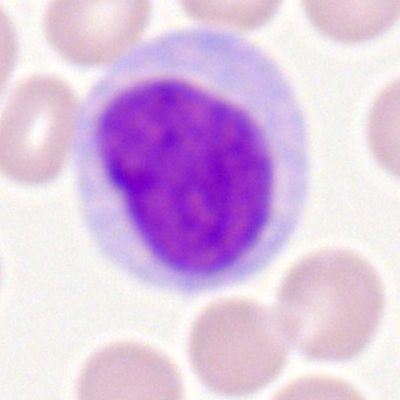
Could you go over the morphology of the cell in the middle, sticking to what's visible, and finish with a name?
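Off-centre toward the lower left of the cell sits the nucleus. Its chromatin is clumped into darker and paler purple patches. The cytoplasm is pale grey-blue, and its widest band lies along the upper and right side of the cell. Name: myeloblast.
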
